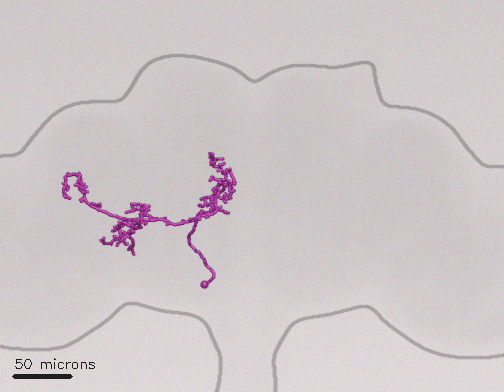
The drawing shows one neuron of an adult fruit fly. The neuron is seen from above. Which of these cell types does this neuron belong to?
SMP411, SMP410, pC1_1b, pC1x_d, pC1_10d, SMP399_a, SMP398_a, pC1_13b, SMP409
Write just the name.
SMP410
